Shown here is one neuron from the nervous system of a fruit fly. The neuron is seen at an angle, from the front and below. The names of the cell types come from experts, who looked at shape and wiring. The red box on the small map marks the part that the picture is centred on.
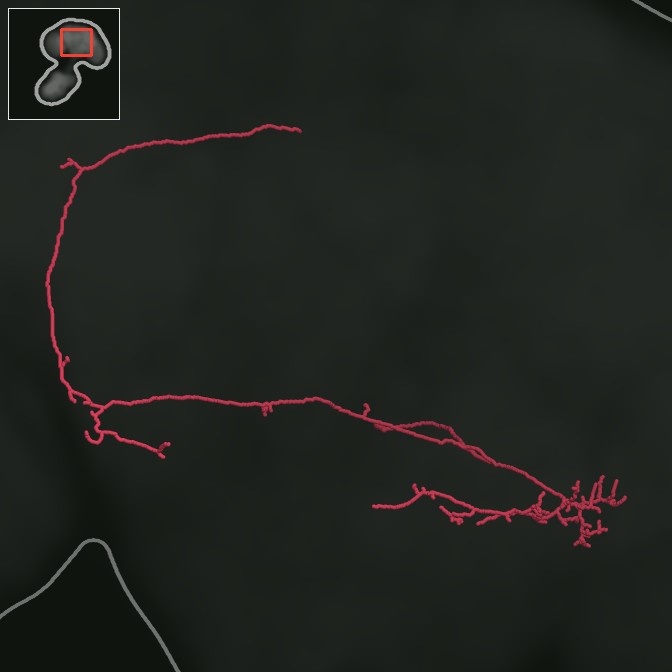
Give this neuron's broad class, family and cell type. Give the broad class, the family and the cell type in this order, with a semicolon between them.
central-brain intrinsic neuron; hemilineage DM4_ventral; WED143_b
